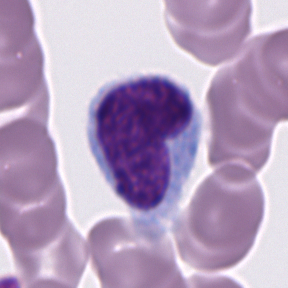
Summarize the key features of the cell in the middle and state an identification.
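A notch cut into the right side of the nucleus gives it a bean-like shape. The nucleus fills most of the cell, and its chromatin is dark purple and coarsely clumped. The cytoplasm is pale blue. This is a monocyte.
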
